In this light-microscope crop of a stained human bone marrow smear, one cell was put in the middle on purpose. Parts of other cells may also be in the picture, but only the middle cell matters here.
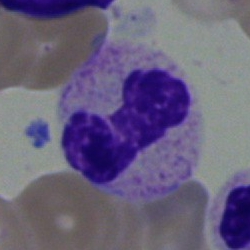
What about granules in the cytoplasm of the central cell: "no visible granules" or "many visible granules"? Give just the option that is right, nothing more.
Many visible granules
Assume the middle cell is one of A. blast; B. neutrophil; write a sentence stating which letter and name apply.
Here the central cell is a neutrophil, and option B is correct.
